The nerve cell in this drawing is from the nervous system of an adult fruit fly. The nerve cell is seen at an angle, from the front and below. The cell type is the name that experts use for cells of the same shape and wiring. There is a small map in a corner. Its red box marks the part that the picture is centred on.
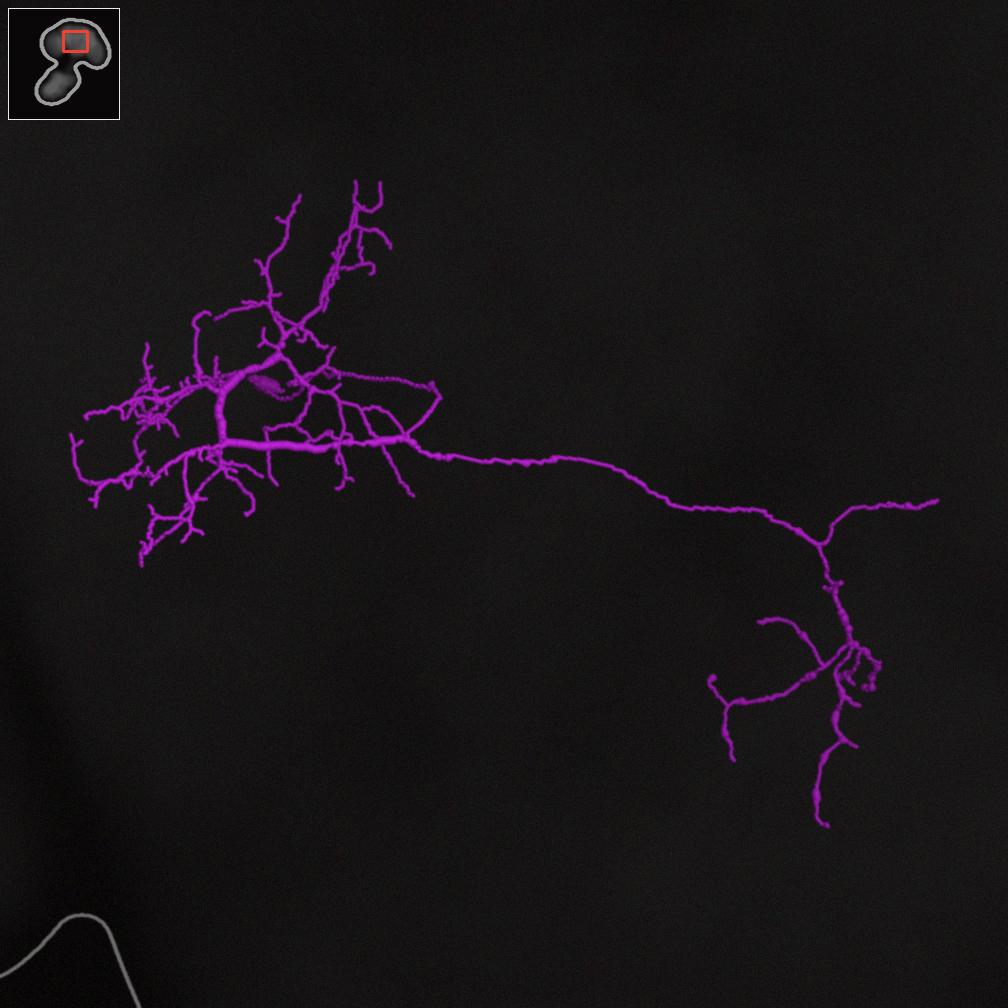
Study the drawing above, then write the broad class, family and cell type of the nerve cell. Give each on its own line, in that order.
central-brain intrinsic neuron
hemilineage VLPp2
CB4103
